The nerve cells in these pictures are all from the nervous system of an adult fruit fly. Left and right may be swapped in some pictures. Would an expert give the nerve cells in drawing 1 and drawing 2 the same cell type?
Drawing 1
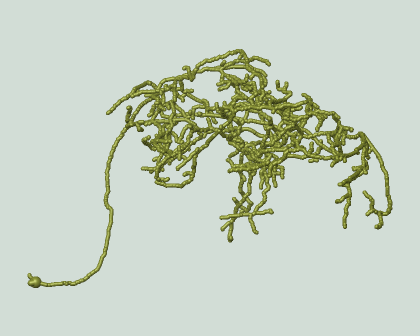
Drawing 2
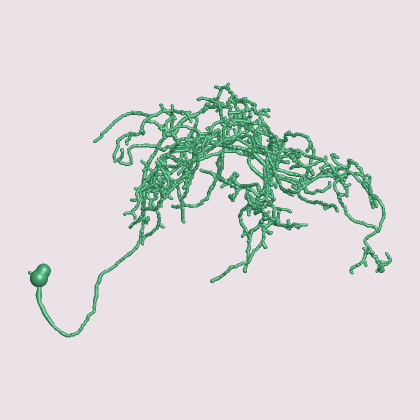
yes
